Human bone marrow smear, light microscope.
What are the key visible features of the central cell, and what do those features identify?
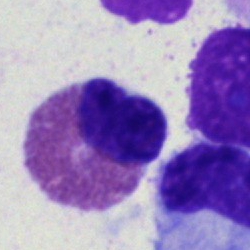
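Starting with position, the nucleus lies off-centre toward the upper right of the cell. Next, its shape: there is a notch in its upper edge. Then the chromatin, which is dense and stains dark purple. Finally, the cytoplasm holds a small pale area just below the nucleus. The cell is an eosinophil.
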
